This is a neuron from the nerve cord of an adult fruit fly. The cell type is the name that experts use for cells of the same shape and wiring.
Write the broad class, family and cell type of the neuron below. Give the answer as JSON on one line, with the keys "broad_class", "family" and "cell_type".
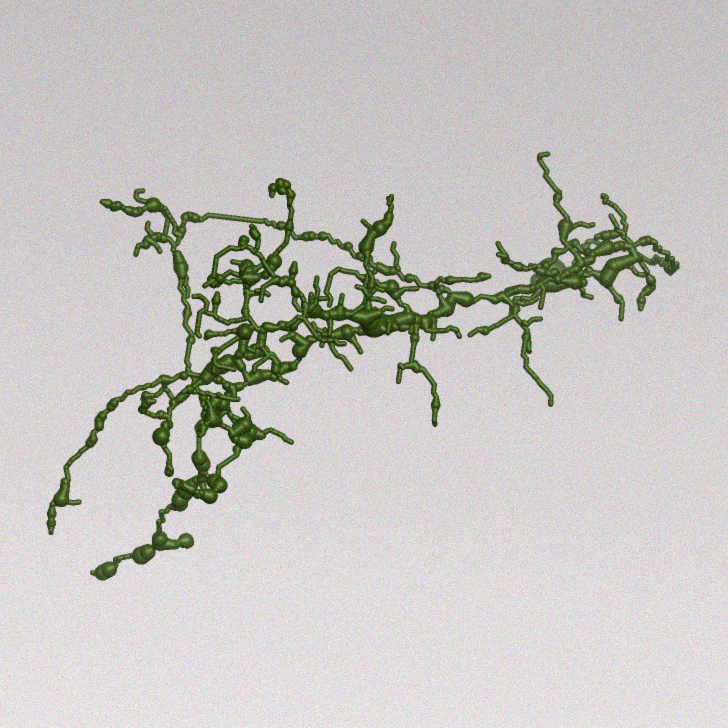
{"broad_class": "nerve-cord intrinsic neuron", "family": "hemilineage 20A.22A", "cell_type": "IN20A.22A082"}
